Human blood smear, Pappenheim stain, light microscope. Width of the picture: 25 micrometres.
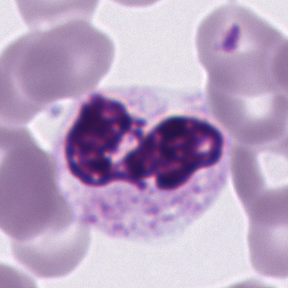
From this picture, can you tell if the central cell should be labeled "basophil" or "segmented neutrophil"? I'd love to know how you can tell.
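That one's a segmented neutrophil. Its small violet granules are scattered throughout the cytoplasm.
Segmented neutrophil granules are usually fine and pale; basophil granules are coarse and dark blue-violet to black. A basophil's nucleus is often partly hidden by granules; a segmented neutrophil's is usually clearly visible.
Here the nucleus shows two large side-by-side lobes of dark purple, coarsely clumped chromatin.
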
